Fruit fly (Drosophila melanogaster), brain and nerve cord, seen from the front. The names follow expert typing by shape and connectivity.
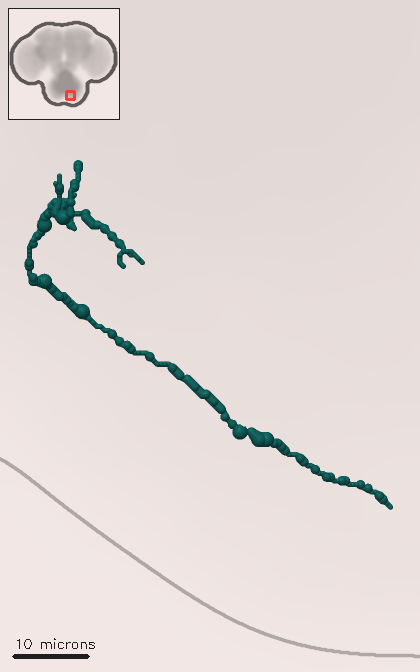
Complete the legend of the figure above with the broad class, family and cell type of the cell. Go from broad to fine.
sensory neuron entering the nerve cord; class mechanosensory tactile; SNta19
